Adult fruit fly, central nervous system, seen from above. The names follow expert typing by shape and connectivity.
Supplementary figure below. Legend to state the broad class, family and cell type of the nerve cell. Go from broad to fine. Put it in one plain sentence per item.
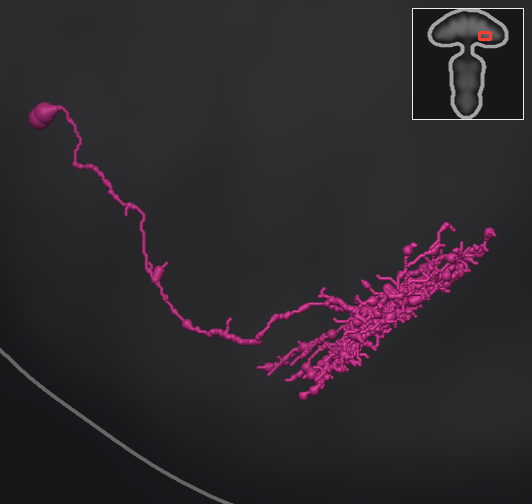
An optic-lobe intrinsic neuron of the Li family, type Li15.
